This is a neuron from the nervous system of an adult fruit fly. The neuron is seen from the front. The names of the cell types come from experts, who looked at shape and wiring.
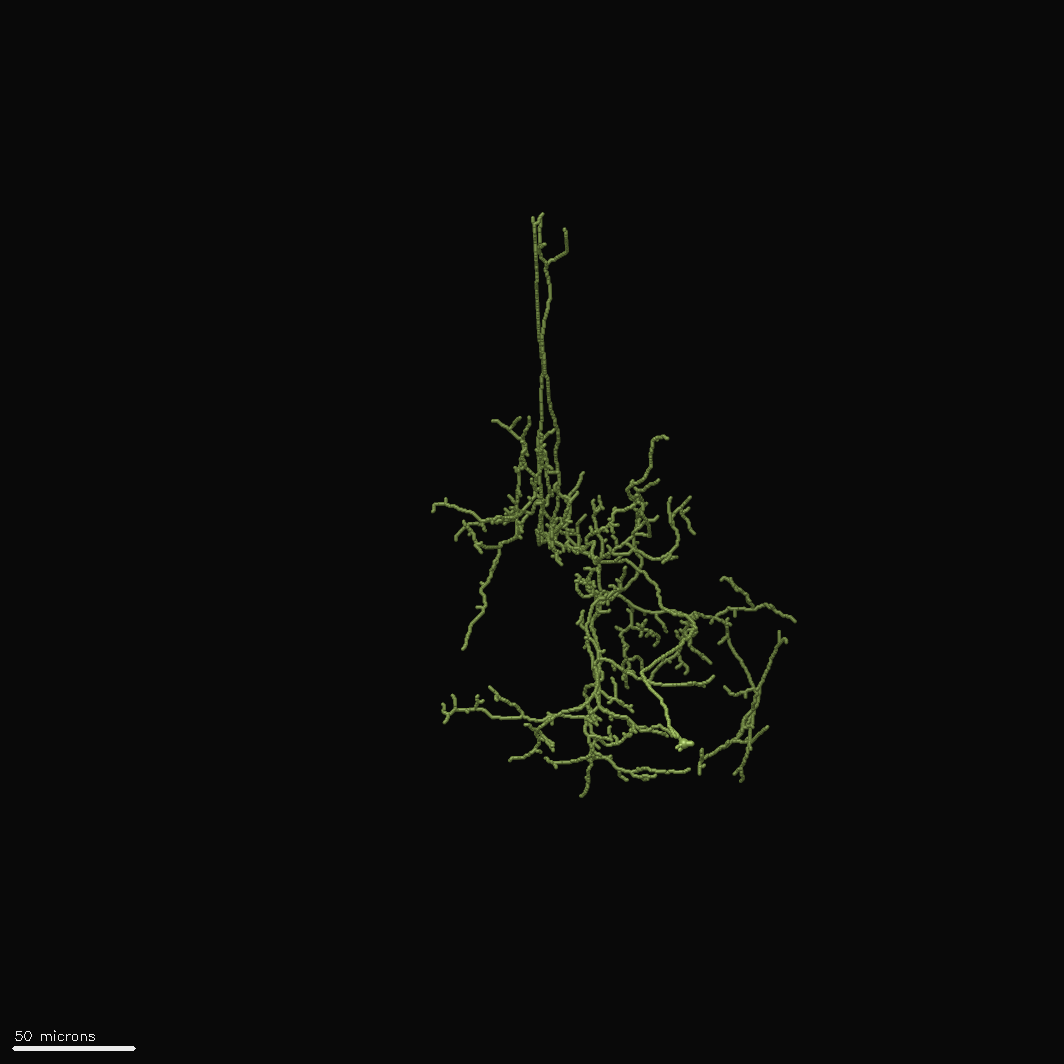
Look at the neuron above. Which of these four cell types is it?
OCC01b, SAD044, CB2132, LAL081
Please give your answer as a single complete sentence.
This neuron carries the cell type designation OCC01b.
